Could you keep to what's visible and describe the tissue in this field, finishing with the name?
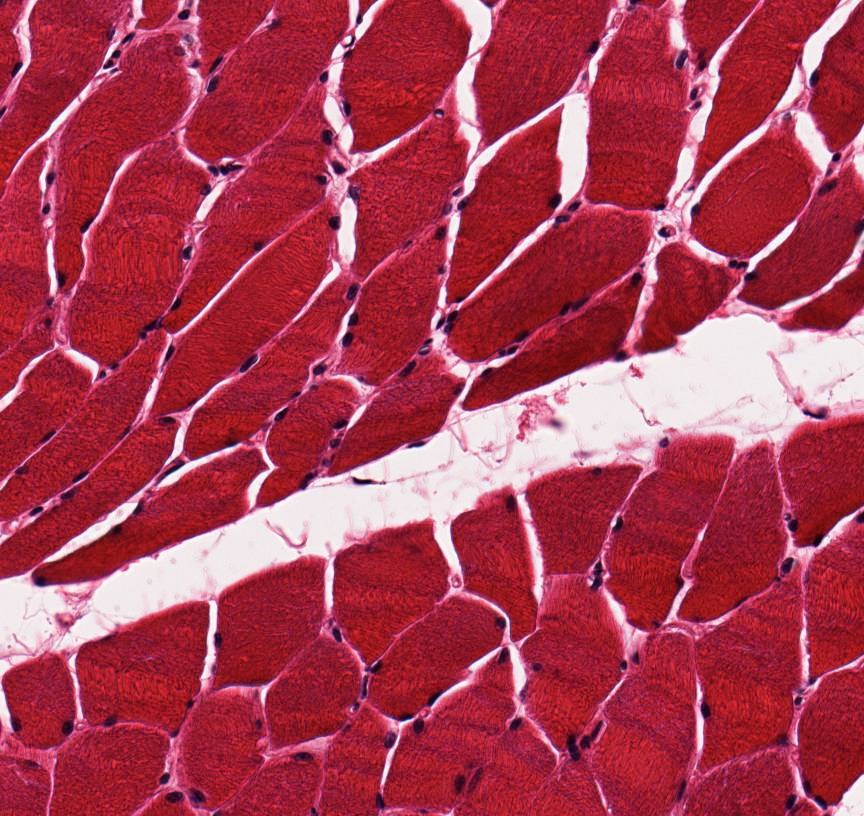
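Beneath the pale band, fibres are cut transversely as closely packed polygonal profiles. Above it, many are cut obliquely, their elongated profiles slanting from lower left to upper right. Nuclei are small, dark-staining, flattened or oval, and lie at the fibre edges just under the borders. The tissue is skeletal muscle.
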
